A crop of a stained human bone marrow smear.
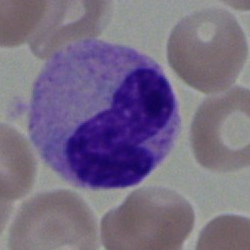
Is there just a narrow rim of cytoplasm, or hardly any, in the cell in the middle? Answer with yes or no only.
No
